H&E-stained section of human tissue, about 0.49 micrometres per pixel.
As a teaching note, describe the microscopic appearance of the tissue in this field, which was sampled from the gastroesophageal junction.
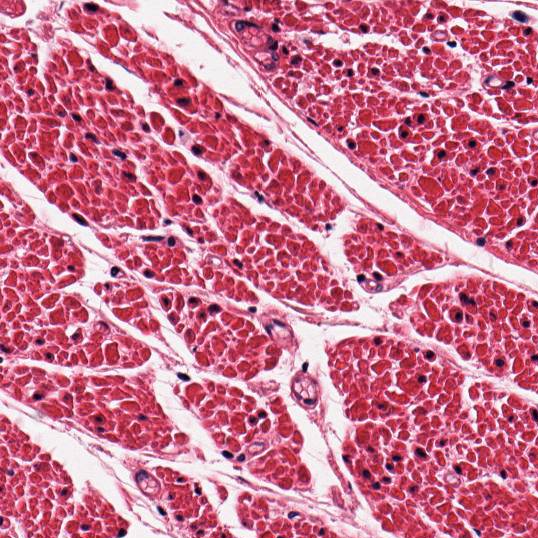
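Bundles of muscle cells fill the whole field, with pale septa running diagonally between them from upper left to lower right. Inside the bundles the cells are cut across, so you see small rounded or polygonal profiles. Their cytoplasm takes up eosin and stains deep red. Small vessels sit in the pale septa; there's one near the centre of the lower half.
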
